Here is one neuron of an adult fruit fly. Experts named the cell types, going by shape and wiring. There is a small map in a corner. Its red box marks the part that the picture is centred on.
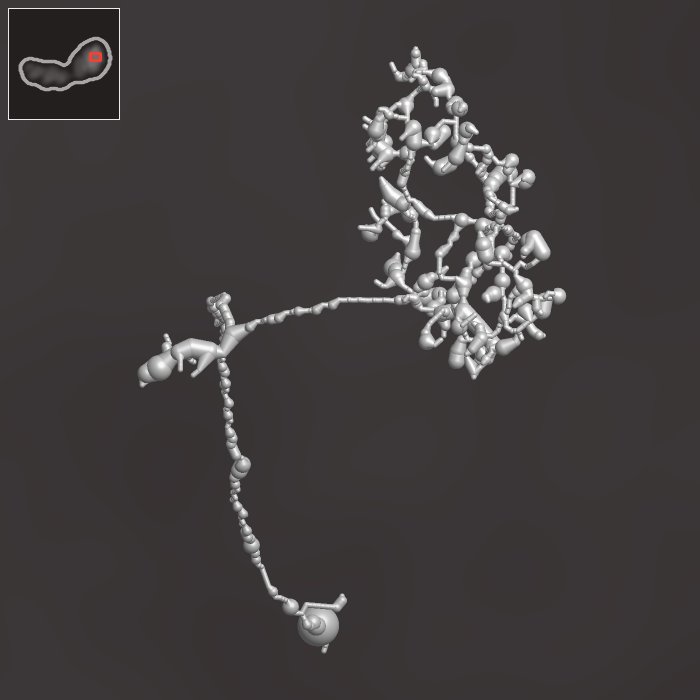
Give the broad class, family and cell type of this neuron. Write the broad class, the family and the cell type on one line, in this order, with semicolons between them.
central-brain intrinsic neuron; hemilineage EBa1; ER3d_b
